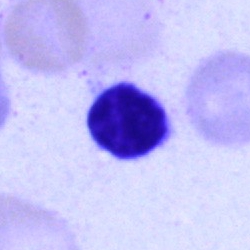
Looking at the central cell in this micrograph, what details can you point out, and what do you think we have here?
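Roughly round in outline, this cell is almost entirely taken up by its nucleus, with almost no cytoplasm visible around it. Its chromatin is dense and stains a very dark blue-purple. It is a lymphocyte.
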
